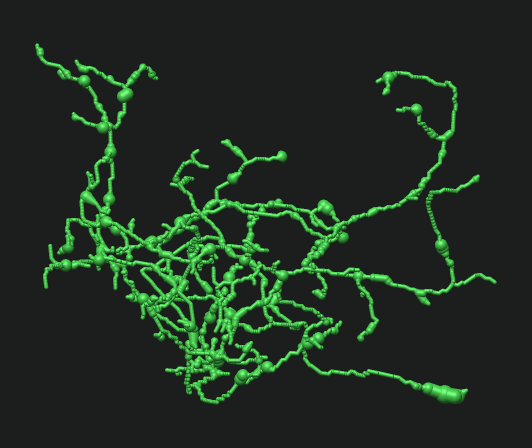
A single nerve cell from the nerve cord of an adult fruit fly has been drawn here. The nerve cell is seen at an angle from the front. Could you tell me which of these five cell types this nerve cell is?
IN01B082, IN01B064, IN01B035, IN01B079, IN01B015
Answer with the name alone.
IN01B064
